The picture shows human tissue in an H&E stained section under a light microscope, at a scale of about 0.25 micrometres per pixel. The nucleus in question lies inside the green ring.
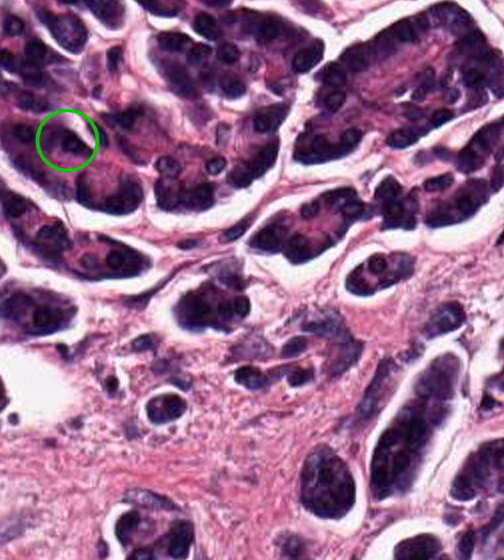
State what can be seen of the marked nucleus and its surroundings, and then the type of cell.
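The cytoplasm is purple-pink, and no clear border separates it from the neighbouring cells. The cell sits inside a crowded, elongated cluster of similar cells, and a white clear space separates that cluster from the surrounding tissue. The marked nucleus belongs to a pancreatic acinar cell.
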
